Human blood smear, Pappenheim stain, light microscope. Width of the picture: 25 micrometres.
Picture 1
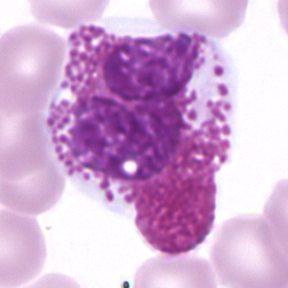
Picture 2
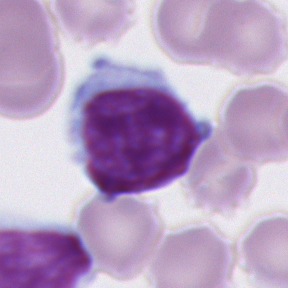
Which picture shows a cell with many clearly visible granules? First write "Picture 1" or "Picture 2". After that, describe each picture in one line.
Picture 1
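Picture 1: The cytoplasm holds many coarse, round, reddish-pink granules.
Picture 2: No granules are seen in the cytoplasm.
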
